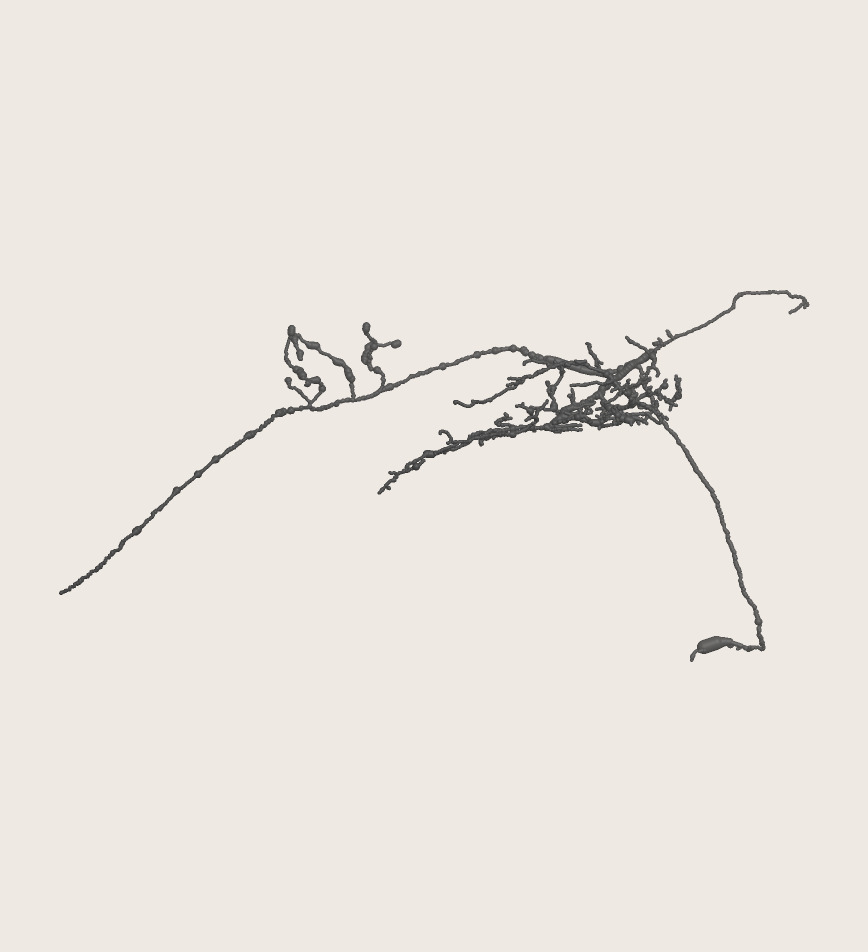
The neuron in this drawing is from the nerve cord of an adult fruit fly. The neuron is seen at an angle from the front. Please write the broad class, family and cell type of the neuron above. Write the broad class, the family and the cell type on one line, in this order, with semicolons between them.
ascending neuron; hemilineage 07B; AN07B041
